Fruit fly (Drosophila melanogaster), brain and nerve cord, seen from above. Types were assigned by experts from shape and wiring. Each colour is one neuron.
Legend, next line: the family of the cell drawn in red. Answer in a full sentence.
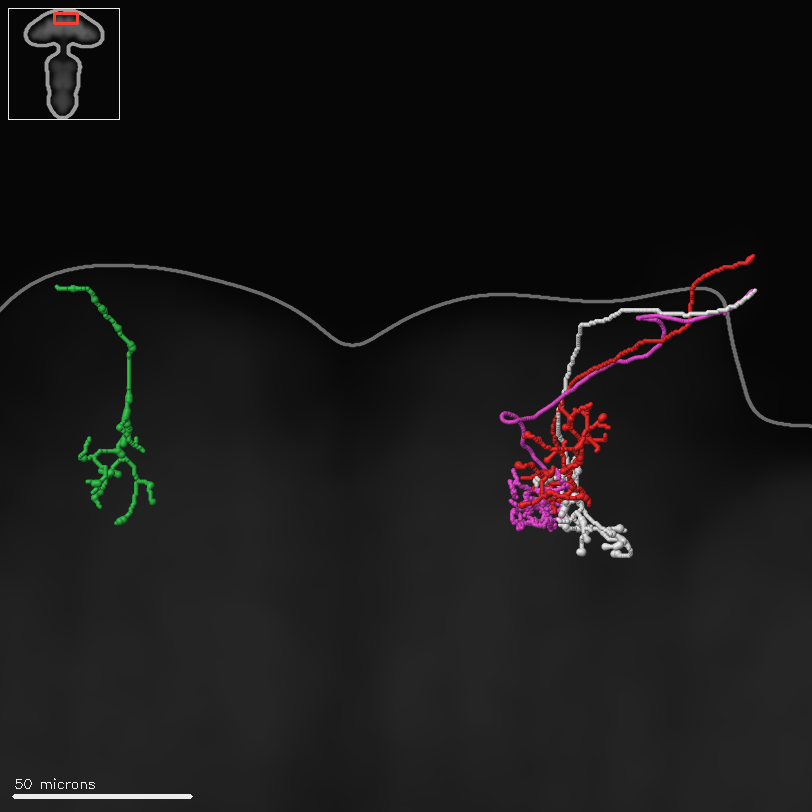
The family is class hygrosensory.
